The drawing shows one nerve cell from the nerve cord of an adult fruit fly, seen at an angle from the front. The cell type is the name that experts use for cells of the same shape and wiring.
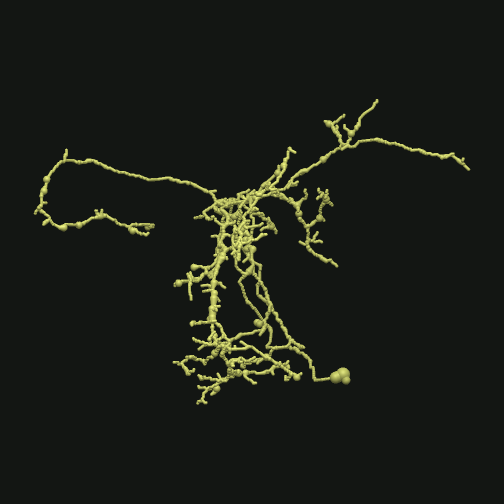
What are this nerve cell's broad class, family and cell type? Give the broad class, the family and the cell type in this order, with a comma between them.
nerve-cord intrinsic neuron, hemilineage 04B, IN04B112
